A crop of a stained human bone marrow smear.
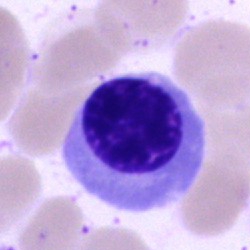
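Erythroblast, the central cell. First, the outline is smooth and rounded, and the surface carries no projections. Next, the nucleus sits off-centre, toward the top of the cell. Finally, the rim of cytoplasm is at its widest beneath the nucleus.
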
